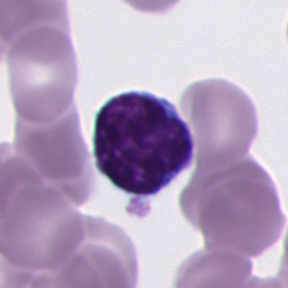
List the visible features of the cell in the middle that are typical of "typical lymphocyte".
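The cell in the middle is a typical lymphocyte. Its outline is roughly round. The nucleus occupies nearly the entire cell. No nucleoli can be made out within the nucleus. The cytoplasm shows no visible granules.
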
